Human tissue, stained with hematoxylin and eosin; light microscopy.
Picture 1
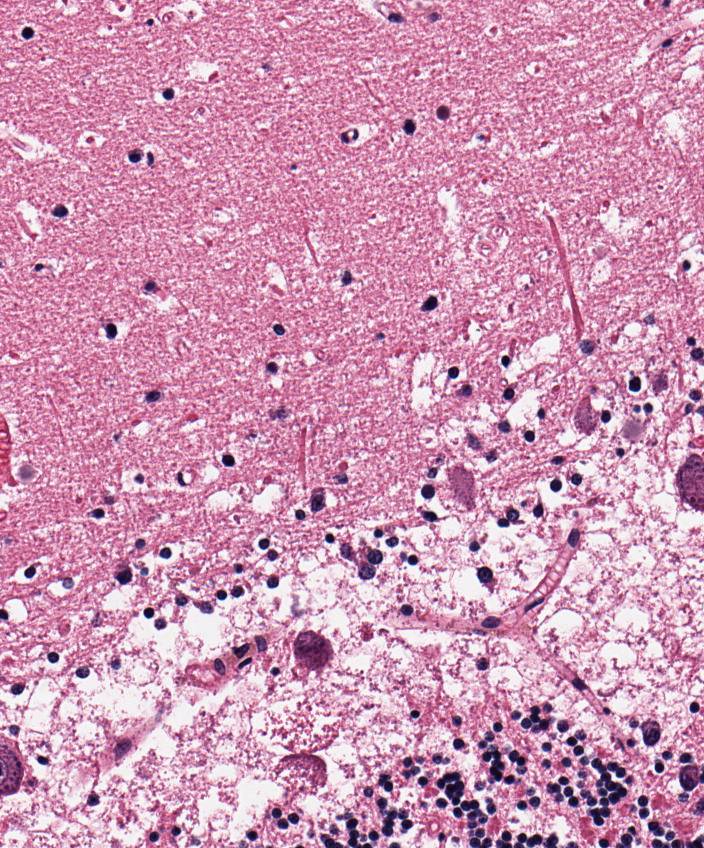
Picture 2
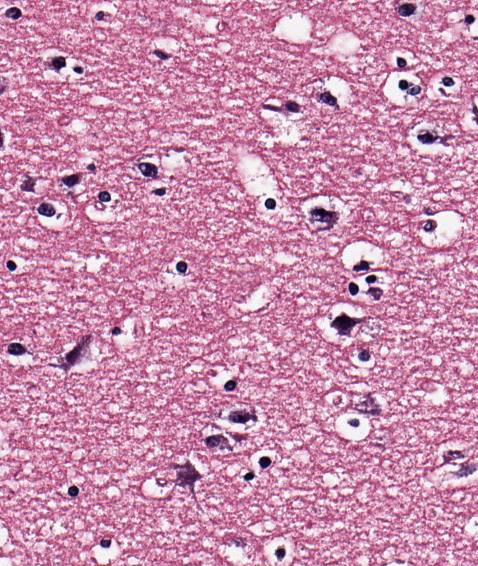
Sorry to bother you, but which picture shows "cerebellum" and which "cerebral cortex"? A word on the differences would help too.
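Cerebellum fills picture 1 and cerebral cortex picture 2. Picture 1 has a pale pink, finely fibrillary upper half with sparse small nuclei, and scattered large neurons with abundant dusky purple-pink cytoplasm near the border with the cellular lower zone.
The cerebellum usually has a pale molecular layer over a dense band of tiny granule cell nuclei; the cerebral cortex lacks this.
Picture 2 has cells lying singly, without regular arrangement, in a fibrillary pink matrix full of small round clear holes; most nuclei are small, round and densely dark. A few larger neurons with angular, dark purple bodies and tapering processes lie at the lower left and lower middle.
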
